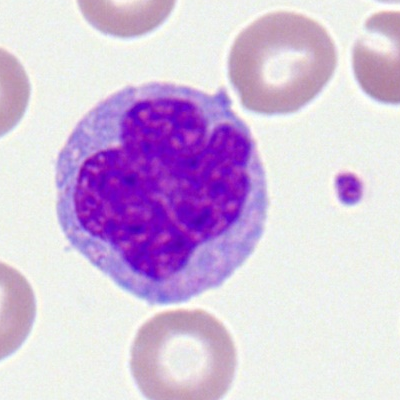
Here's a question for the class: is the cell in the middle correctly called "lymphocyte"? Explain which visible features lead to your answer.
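In outline the cell is roughly round. Its nucleus fills most of the cell and is irregular, with several folds or indentations along its upper and right edges. A moderate rim of pale grey-blue cytoplasm surrounds it on all sides, without coarse coloured granules.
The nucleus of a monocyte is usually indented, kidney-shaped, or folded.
The folded nucleus speaks for monocyte.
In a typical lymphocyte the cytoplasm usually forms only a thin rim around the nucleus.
The moderate rim seen here argues against lymphocyte.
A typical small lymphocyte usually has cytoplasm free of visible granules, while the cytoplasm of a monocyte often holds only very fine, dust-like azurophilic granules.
The absence of coarse granules would fit either name. The cell is a monocyte, not a lymphocyte.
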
